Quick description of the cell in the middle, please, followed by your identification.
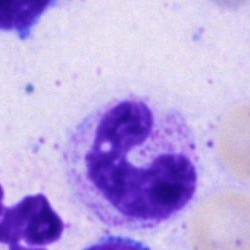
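Nucleus C-shaped; deep notch opens to the right. Chromatin dark purple, coarsely clumped. Moderate rim of pale lilac cytoplasm around nucleus. Fine pink-violet granules scattered in cytoplasm. Identification: band neutrophil.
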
